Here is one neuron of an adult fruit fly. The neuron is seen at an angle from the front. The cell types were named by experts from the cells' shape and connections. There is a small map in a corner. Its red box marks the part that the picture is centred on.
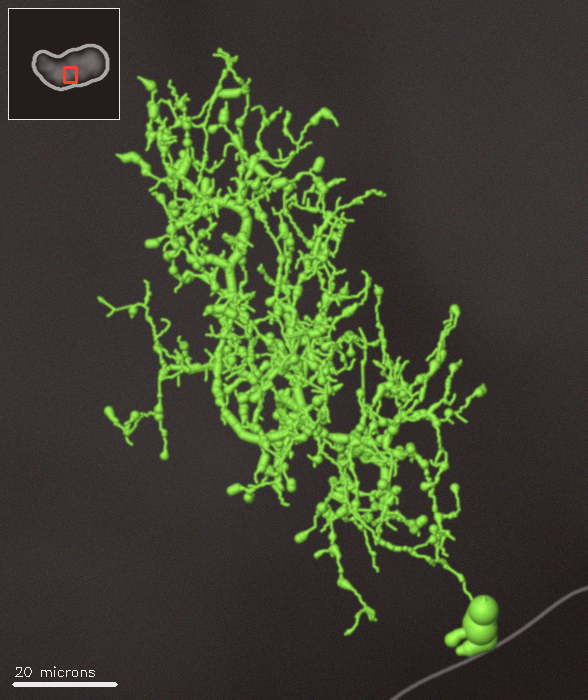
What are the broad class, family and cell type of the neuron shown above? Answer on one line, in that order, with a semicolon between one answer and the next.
nerve-cord intrinsic neuron; hemilineage 16B; IN16B029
